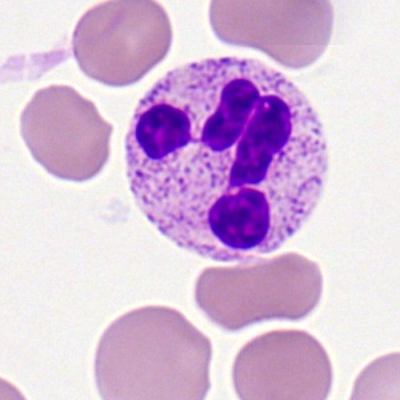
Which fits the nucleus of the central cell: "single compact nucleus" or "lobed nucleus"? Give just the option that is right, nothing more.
Lobed nucleus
